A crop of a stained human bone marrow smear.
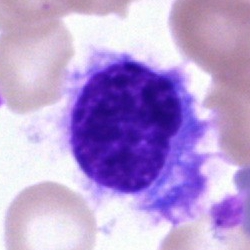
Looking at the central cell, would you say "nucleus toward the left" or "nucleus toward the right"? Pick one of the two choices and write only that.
Nucleus toward the left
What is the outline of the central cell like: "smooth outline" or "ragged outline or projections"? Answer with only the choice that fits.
Ragged outline or projections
